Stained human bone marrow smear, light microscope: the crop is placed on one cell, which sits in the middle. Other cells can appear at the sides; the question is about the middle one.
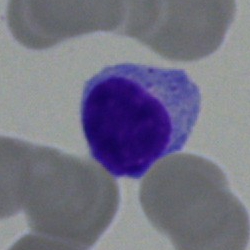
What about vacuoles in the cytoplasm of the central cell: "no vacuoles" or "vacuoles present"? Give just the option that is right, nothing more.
No vacuoles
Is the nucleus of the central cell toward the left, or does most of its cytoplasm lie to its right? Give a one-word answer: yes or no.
Yes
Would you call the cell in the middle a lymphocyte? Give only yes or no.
yes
